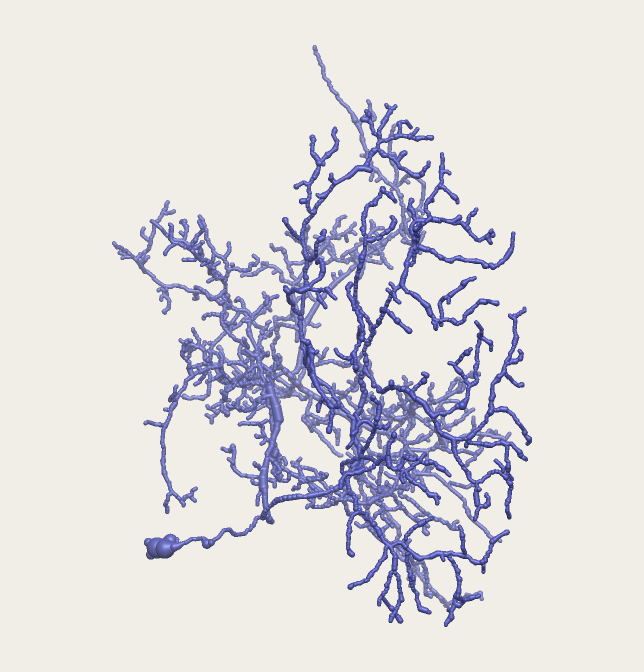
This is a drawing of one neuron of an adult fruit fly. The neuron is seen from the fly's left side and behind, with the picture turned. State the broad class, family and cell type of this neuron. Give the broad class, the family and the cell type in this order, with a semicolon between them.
visual centrifugal neuron; hemilineage VLPp&l1_posterior; LT40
